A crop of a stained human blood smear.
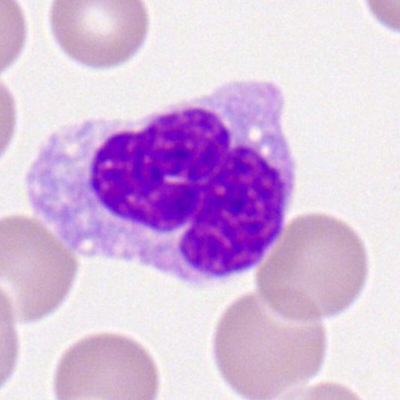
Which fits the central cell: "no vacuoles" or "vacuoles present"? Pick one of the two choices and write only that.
Vacuoles present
